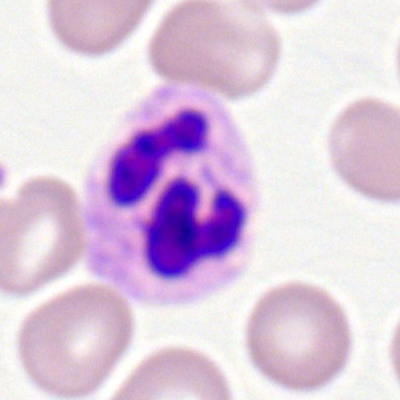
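Segmented neutrophil occupying the centre. The nucleus is divided into several separate lobes connected by thin threads. Its chromatin is dense, clumped and dark purple, and no nucleoli are visible.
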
